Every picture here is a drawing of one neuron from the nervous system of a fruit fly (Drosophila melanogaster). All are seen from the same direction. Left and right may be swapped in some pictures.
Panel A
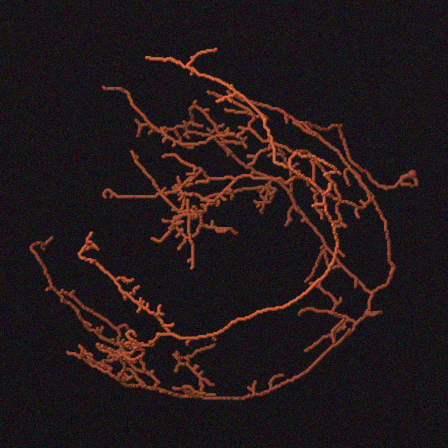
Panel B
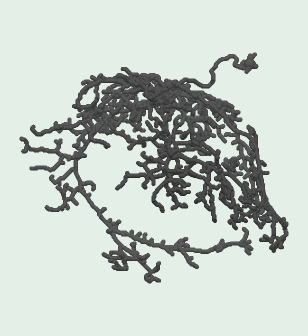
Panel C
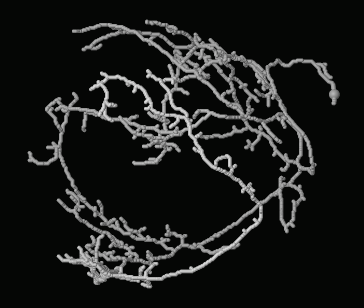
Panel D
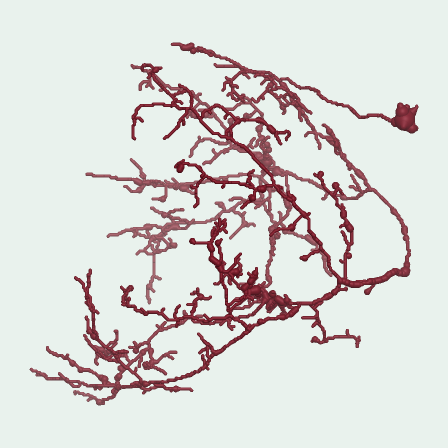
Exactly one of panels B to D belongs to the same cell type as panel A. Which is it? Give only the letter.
C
